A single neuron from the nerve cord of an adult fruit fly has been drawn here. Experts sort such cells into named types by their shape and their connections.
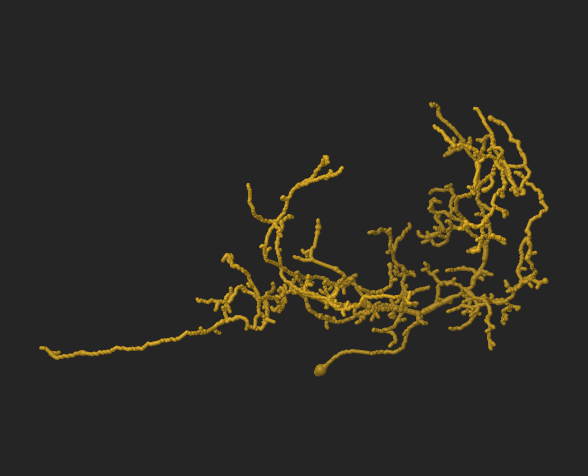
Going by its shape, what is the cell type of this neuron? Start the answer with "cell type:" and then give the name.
cell type: IN04B073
